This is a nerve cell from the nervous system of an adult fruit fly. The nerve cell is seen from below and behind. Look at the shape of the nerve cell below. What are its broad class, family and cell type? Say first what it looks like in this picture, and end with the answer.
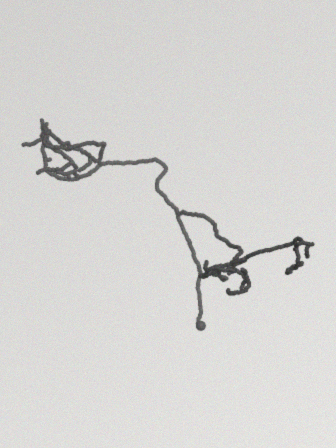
Its cell body lies at the bottom of the picture. In this view it is wider than it is tall. It is a central-brain intrinsic neuron. The name of its family is class DAN. Its cell type is PAM04.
